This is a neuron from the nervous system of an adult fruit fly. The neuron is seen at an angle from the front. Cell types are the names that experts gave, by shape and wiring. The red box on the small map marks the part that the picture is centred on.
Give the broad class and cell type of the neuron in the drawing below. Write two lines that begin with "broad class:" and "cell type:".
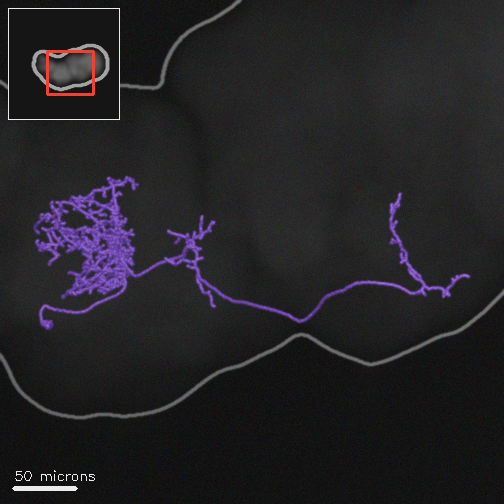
broad class: ascending neuron
cell type: ANXXX049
